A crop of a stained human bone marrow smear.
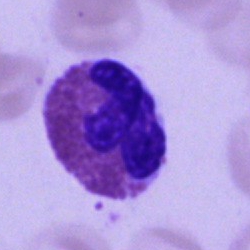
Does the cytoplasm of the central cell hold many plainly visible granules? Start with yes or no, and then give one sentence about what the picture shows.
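Yes. The cytoplasm is packed with granules.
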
